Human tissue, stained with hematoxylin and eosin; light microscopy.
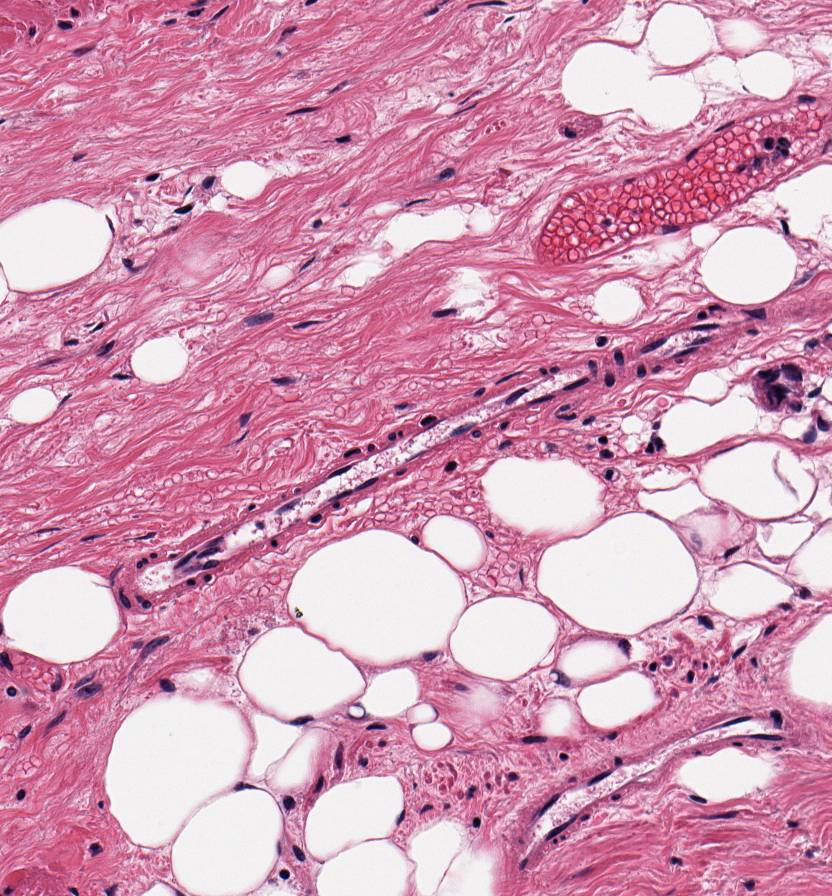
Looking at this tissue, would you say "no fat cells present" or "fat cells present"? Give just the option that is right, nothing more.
Fat cells present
